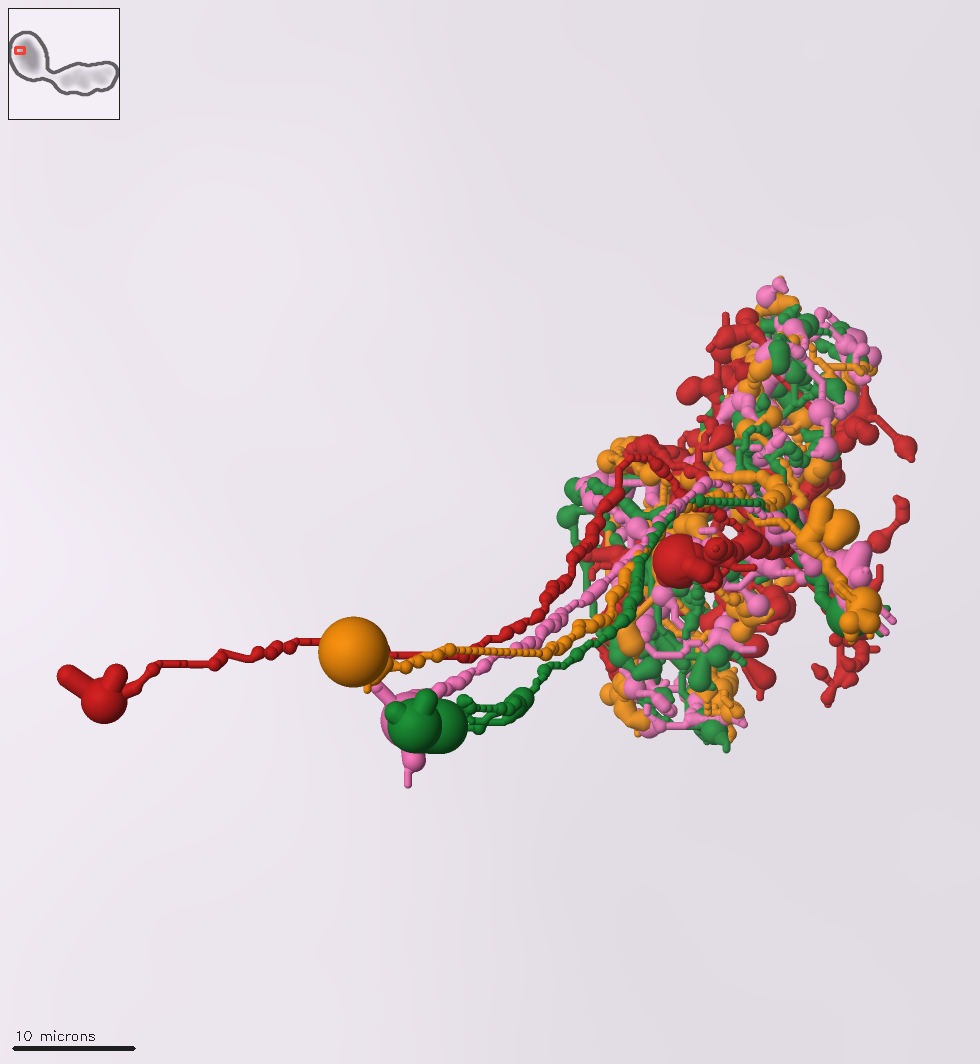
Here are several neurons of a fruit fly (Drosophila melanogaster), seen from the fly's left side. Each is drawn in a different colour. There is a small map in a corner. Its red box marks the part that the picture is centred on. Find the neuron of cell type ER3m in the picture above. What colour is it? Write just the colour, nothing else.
red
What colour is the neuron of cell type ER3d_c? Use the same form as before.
green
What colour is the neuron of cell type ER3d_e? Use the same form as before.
orange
